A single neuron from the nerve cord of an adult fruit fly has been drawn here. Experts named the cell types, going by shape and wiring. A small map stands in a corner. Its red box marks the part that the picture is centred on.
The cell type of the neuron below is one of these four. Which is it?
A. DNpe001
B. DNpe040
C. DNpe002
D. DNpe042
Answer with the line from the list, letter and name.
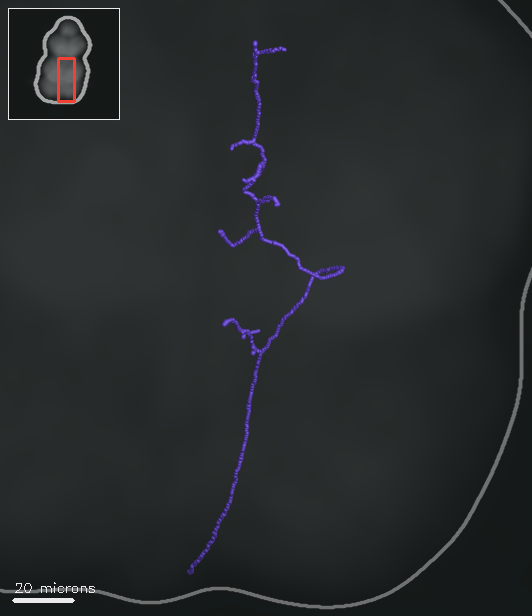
A. DNpe001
